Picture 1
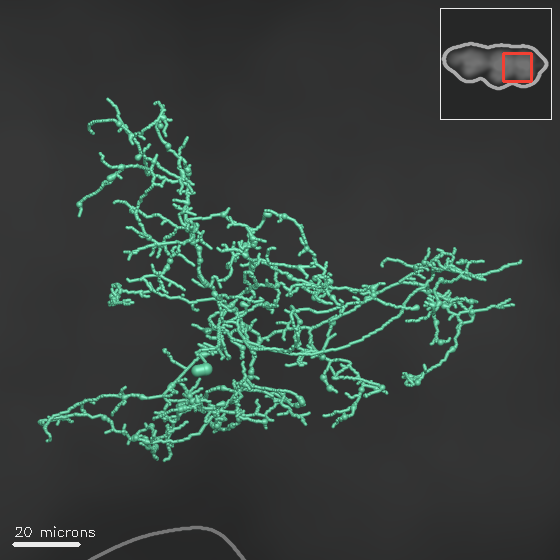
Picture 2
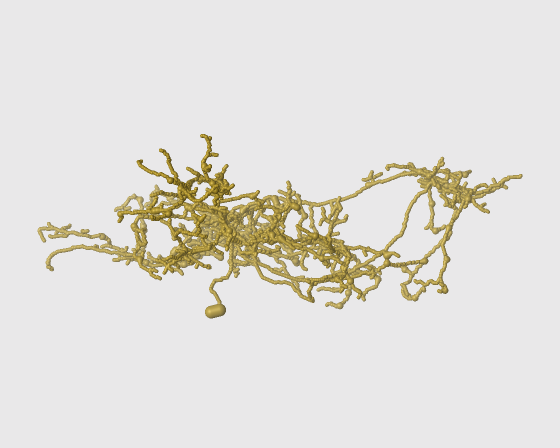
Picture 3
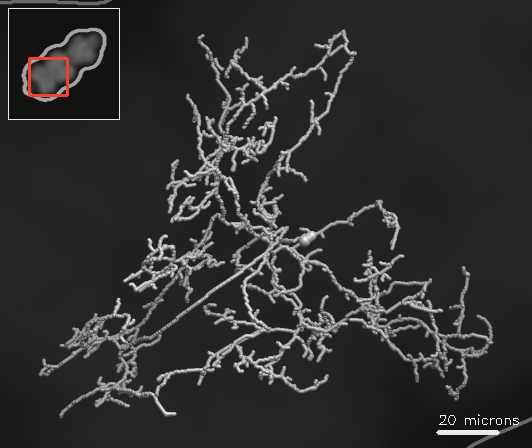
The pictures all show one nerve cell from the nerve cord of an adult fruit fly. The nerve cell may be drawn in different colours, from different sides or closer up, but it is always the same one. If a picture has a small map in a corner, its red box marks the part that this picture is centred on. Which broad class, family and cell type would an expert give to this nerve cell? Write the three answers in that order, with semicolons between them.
nerve-cord intrinsic neuron; hemilineage 00A; IN00A045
